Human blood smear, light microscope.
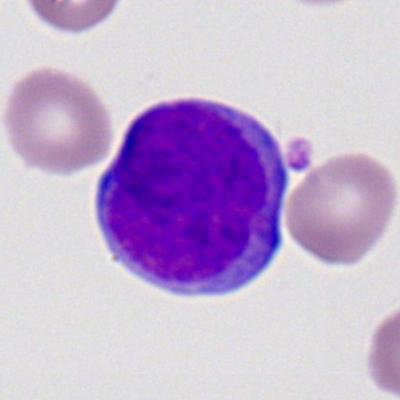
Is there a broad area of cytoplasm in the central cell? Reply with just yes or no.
No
